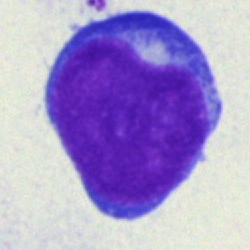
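Blast at the centre of the stained marrow smear. First, the nucleus is large and has a shallow notch on its upper right side; second, its chromatin is finely granular and evenly spread. Third, the cytoplasm is deep blue, apart from a pale, almost clear patch sitting in the nuclear notch at the upper right.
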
